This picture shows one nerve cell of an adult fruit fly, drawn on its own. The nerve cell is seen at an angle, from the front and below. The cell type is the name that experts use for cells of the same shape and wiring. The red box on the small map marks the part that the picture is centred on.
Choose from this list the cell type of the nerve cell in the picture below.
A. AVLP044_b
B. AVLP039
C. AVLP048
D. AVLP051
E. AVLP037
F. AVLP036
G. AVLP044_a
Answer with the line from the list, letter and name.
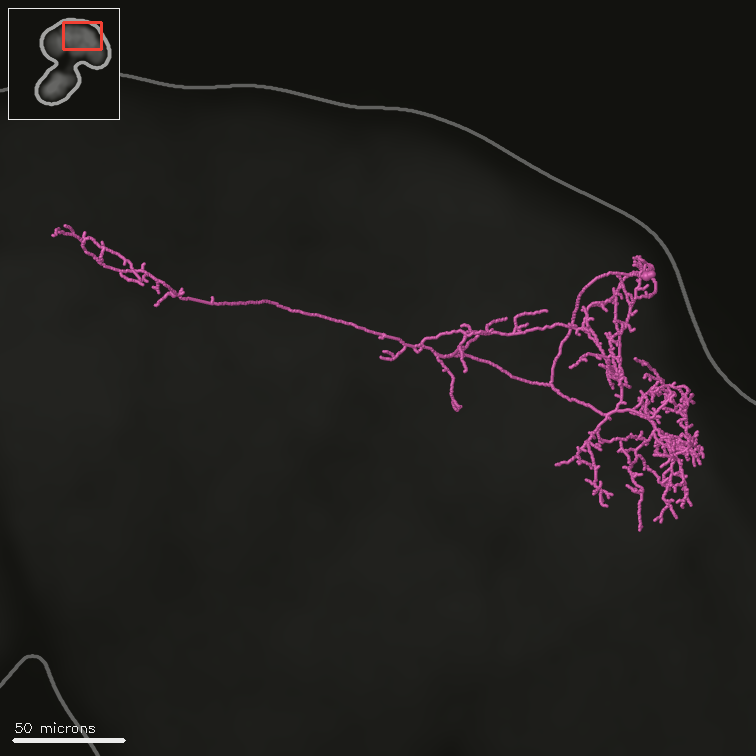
C. AVLP048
